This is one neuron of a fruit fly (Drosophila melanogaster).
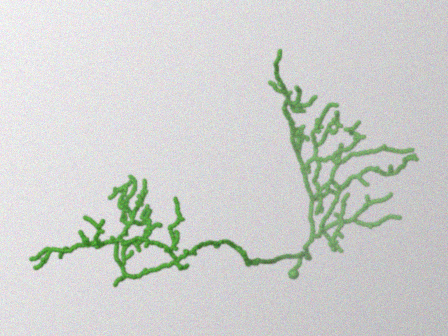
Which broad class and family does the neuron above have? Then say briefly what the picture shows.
Its broad class is visual centrifugal neuron. The family is MeVC. Dozens of branch ends can be seen. In this view it is wider than it is tall.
